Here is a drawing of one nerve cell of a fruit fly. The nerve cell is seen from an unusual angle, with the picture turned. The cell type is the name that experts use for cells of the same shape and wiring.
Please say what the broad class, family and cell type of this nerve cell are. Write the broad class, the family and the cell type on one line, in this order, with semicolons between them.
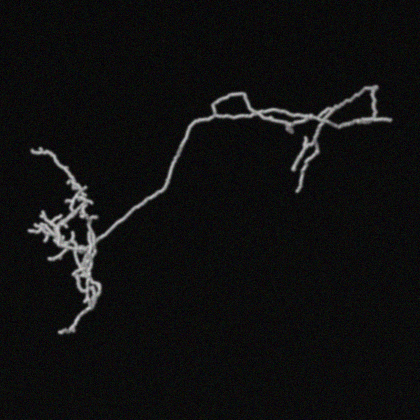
visual projection neuron; LoVP; LoVP4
